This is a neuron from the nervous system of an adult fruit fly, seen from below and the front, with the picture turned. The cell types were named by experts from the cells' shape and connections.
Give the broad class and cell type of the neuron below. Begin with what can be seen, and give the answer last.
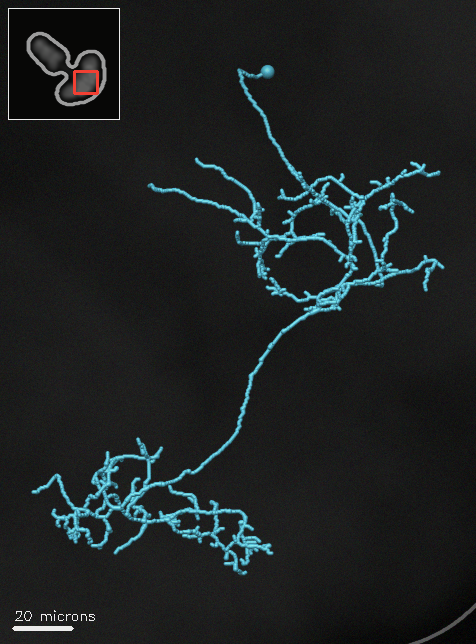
It is in the brain and does not reach the nerve cord. From top to bottom in the picture it spans about 180 microns. Dozens of branch ends can be seen. This is a central-brain intrinsic neuron. The cell type is LAL196.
